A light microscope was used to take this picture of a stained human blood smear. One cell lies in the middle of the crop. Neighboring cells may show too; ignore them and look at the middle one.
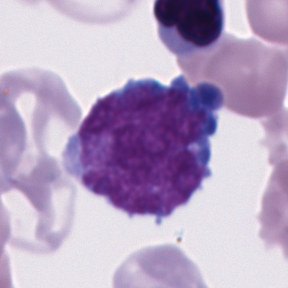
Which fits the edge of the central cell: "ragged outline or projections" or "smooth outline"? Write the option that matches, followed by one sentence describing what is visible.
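Ragged outline or projections. Small rounded blue blebs project from the upper right edge.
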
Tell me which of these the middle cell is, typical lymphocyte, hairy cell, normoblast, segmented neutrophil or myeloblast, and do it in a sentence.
The cell at the middle of the frame should be recorded as a myeloblast.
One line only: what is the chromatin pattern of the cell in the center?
In this cell the chromatin is fine rather than coarsely clumped.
